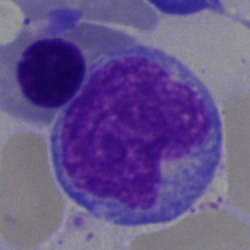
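Monocyte, the cell in the middle of a stained human bone marrow smear. Its outline is round and smooth. A deep notch cuts into the nucleus on the lower right side, and the cytoplasm lying within this notch is paler than the rest. No distinct granules are seen in the cytoplasm.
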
